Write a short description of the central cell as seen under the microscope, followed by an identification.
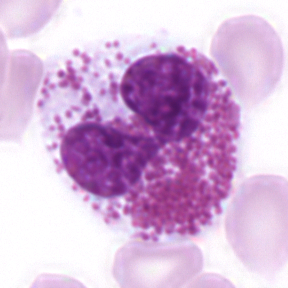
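Looking at the nucleus first, I count two separate lobes, one toward the upper right and the other toward the lower left. Both lobes hold dark purple, condensed chromatin. In the upper left part of the cell the granules are sparser, and pale, almost colourless cytoplasm shows between them. This is an eosinophil.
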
